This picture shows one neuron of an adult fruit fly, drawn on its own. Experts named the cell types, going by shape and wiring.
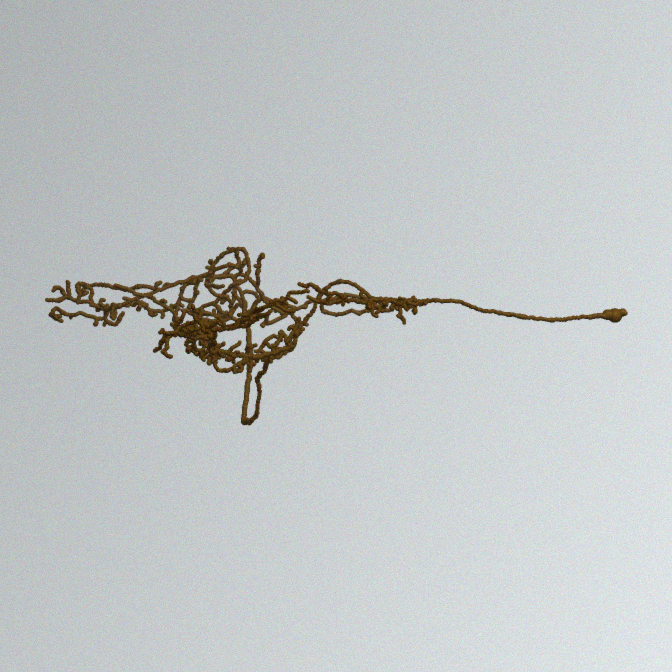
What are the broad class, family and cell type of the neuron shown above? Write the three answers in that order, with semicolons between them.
central-brain intrinsic neuron; hemilineage CREa1_ventral; mAL_m5a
